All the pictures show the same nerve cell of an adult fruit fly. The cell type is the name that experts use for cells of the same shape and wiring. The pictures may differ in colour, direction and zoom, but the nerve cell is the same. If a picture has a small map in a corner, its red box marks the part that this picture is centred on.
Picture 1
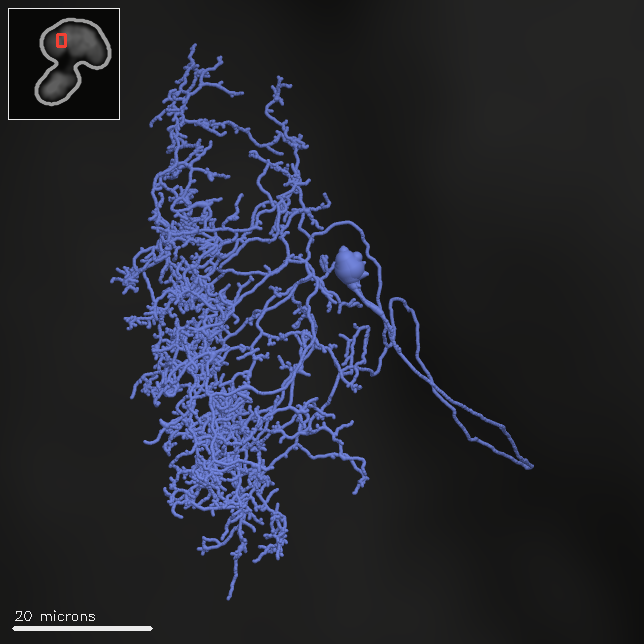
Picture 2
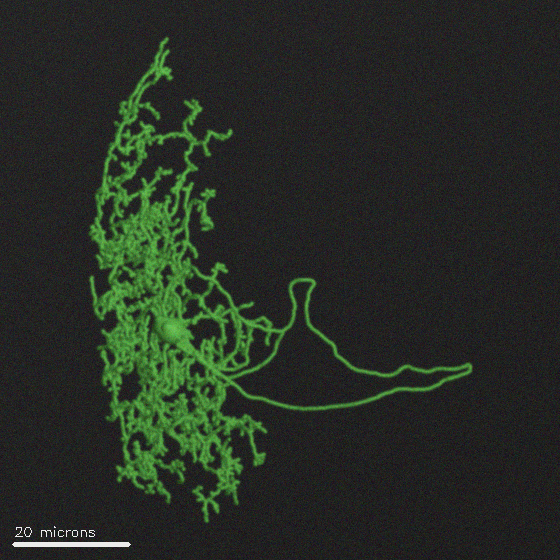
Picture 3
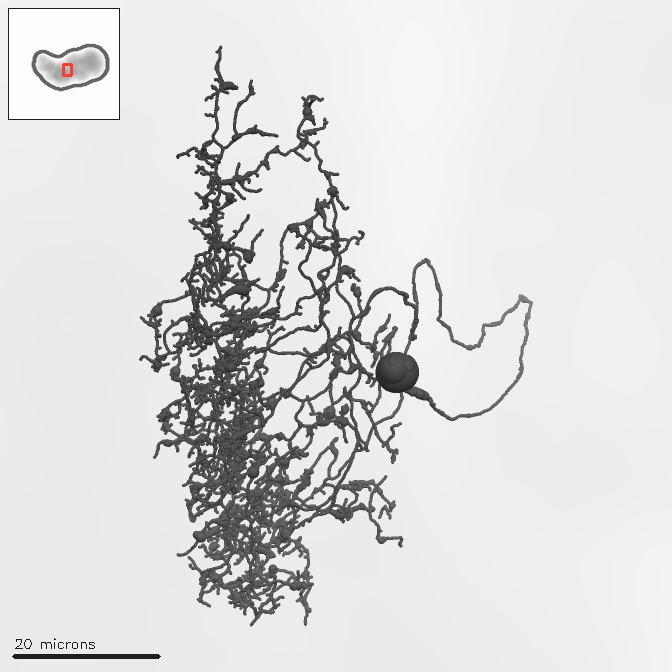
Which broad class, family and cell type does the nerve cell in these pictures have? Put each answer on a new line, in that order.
optic-lobe intrinsic neuron
Li
Li20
